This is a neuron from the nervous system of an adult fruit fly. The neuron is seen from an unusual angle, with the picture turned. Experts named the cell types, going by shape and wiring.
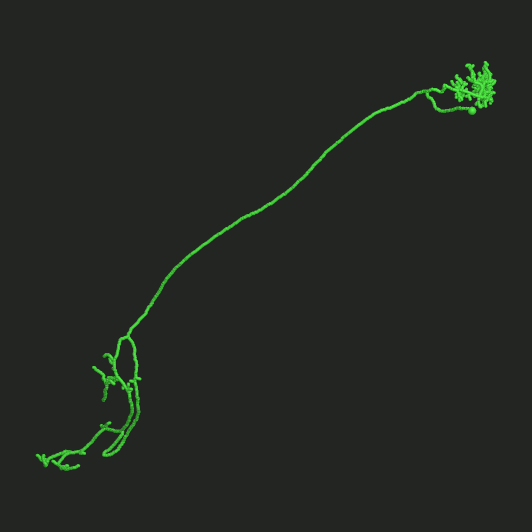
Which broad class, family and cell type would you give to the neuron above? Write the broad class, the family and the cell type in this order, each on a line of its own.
optic-lobe intrinsic neuron
hemilineage VPNp1_lateral
LC14b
